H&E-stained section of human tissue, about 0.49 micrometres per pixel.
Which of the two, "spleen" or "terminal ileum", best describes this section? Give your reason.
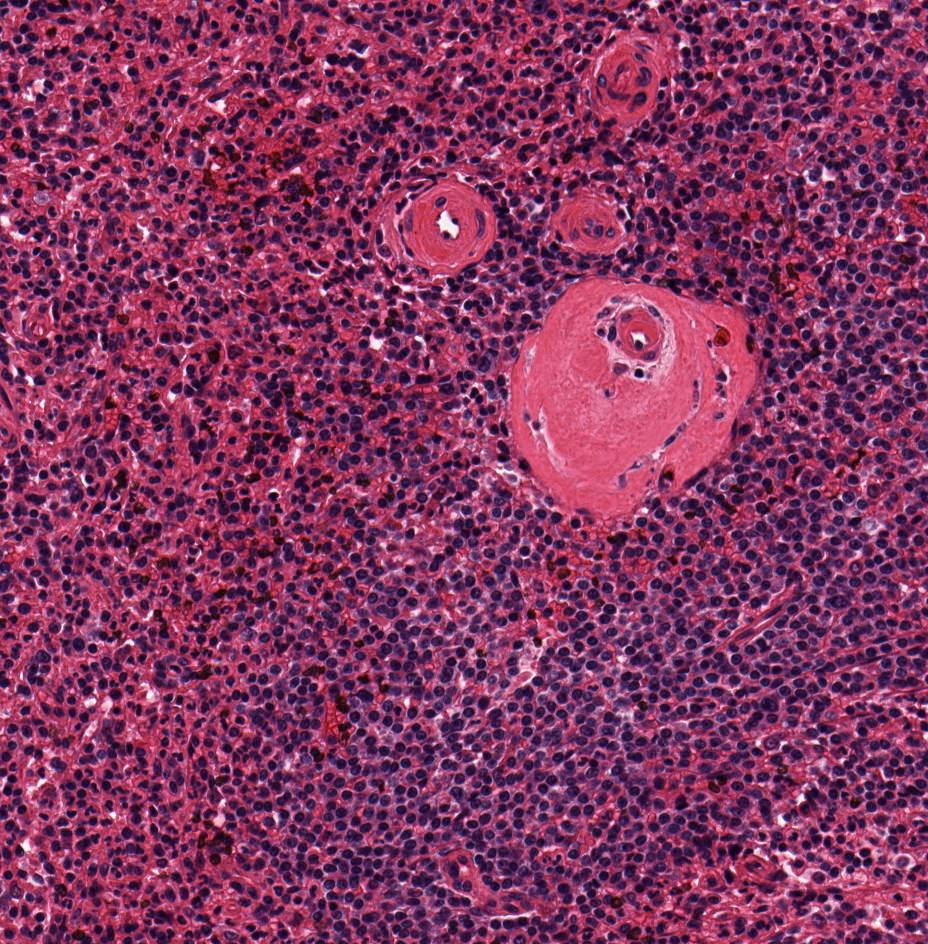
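That's spleen. What settles it: no glands, tubules or epithelium anywhere, just closely set small round cells, mostly small lymphocytes with dark round nuclei and very little cytoplasm. Three small round vessels with thick concentric pink walls sit upper middle, and right of centre smooth homogeneous pink material forms a large rounded mass around a small narrow-lumened vessel.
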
